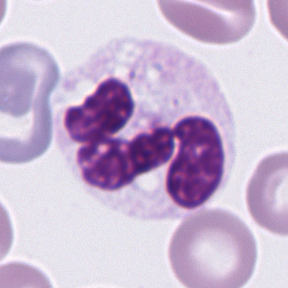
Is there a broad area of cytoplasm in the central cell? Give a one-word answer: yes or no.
Yes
